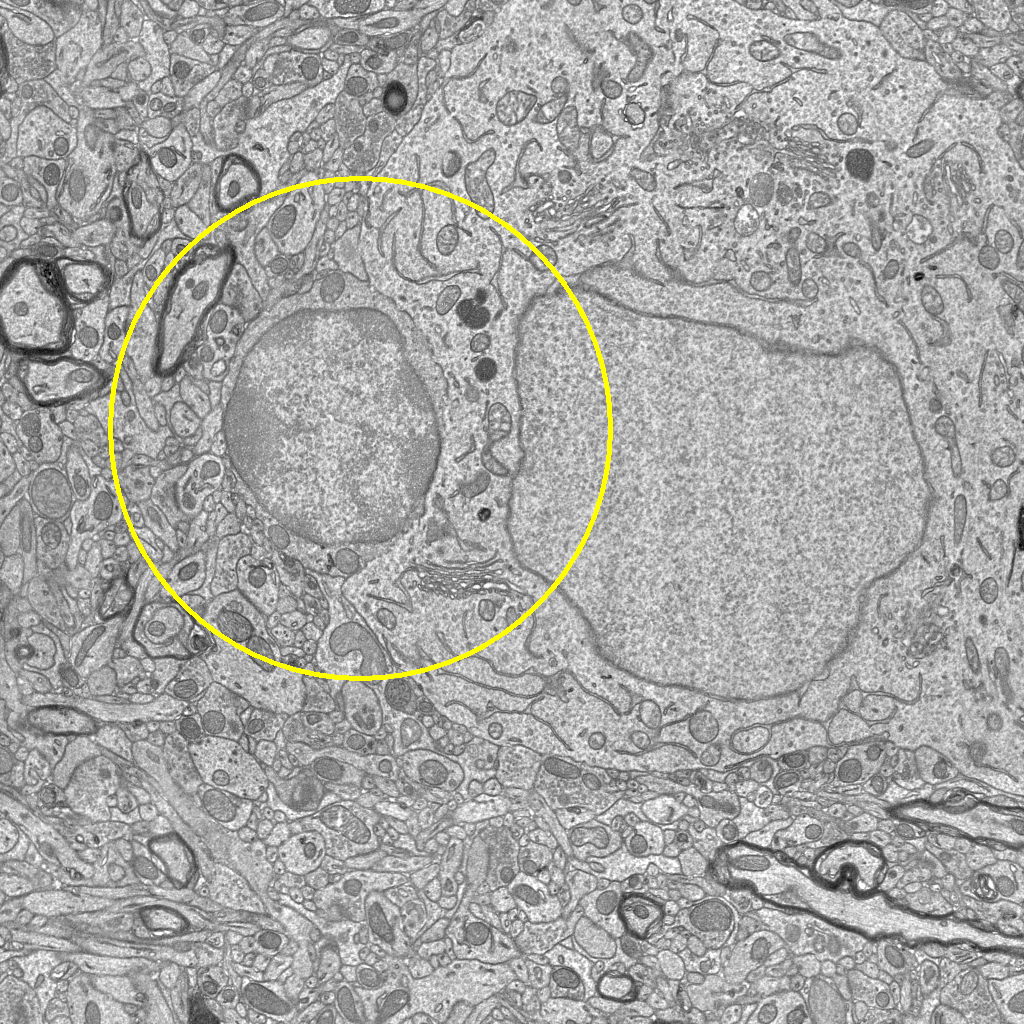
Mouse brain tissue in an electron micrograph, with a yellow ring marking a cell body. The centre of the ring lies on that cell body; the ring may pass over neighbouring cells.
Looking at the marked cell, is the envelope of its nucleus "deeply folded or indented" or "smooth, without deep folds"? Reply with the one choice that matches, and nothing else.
Smooth, without deep folds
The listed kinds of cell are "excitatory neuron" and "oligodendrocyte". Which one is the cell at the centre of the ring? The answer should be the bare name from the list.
oligodendrocyte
